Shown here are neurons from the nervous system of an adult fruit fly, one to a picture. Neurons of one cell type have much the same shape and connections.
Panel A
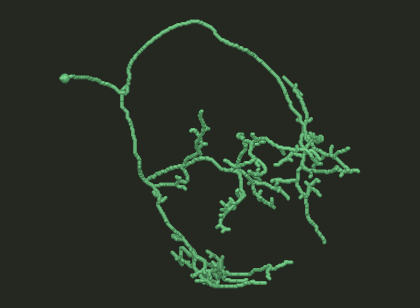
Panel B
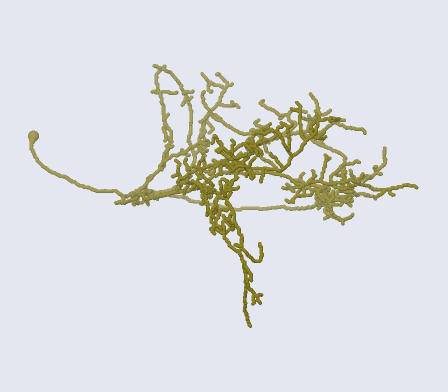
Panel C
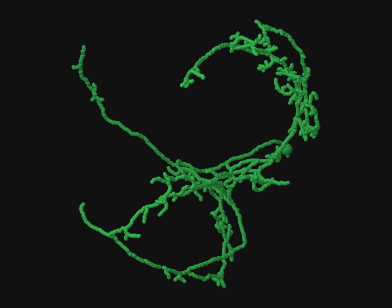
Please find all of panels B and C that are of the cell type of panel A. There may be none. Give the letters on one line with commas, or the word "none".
B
